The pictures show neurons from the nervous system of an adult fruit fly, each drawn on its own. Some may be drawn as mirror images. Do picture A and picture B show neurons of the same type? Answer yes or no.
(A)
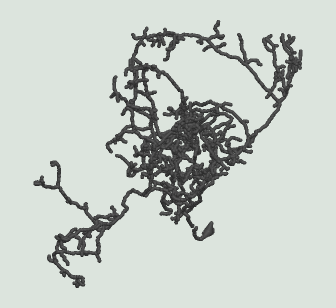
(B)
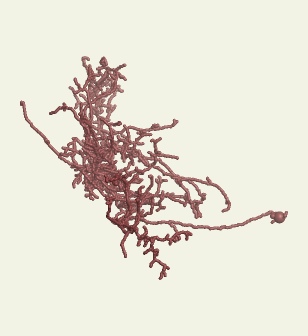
yes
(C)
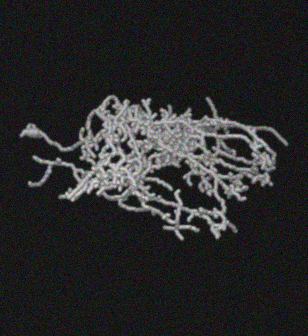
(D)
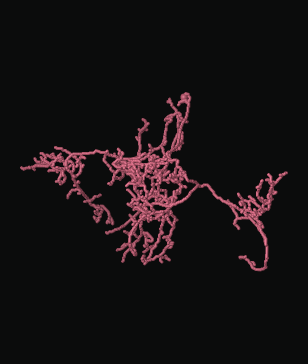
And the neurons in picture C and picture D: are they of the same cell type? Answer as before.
yes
